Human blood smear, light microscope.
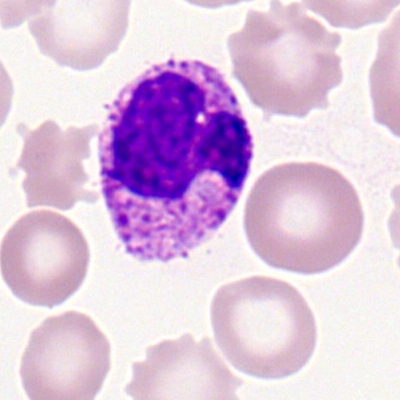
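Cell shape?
Oval, taller than wide.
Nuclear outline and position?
Notched along lower edge, giving a larger left lobe and a smaller right lobe; fills upper part of cell.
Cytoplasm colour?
Pale pinkish-lilac.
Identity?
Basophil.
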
